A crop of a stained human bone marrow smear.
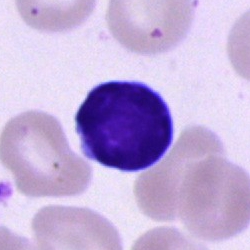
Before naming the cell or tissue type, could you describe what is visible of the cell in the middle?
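Chromatin dense, dark blue-purple throughout. Cytoplasm scant: at most a very thin rim around the nucleus. Granules not visible. Vacuoles not visible. Cell: lymphocyte.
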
